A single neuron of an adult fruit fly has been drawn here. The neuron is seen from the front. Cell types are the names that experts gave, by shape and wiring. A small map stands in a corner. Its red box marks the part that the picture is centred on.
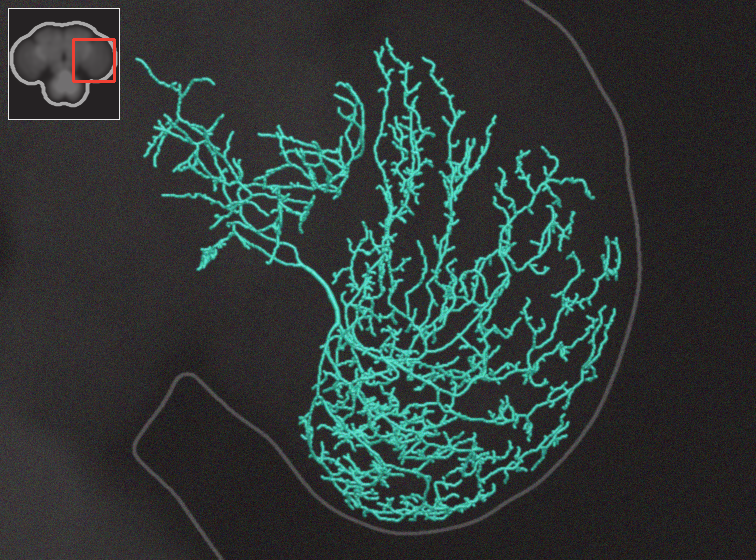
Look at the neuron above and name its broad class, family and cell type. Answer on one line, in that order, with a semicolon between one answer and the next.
visual projection neuron; MeVP; MeVP51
